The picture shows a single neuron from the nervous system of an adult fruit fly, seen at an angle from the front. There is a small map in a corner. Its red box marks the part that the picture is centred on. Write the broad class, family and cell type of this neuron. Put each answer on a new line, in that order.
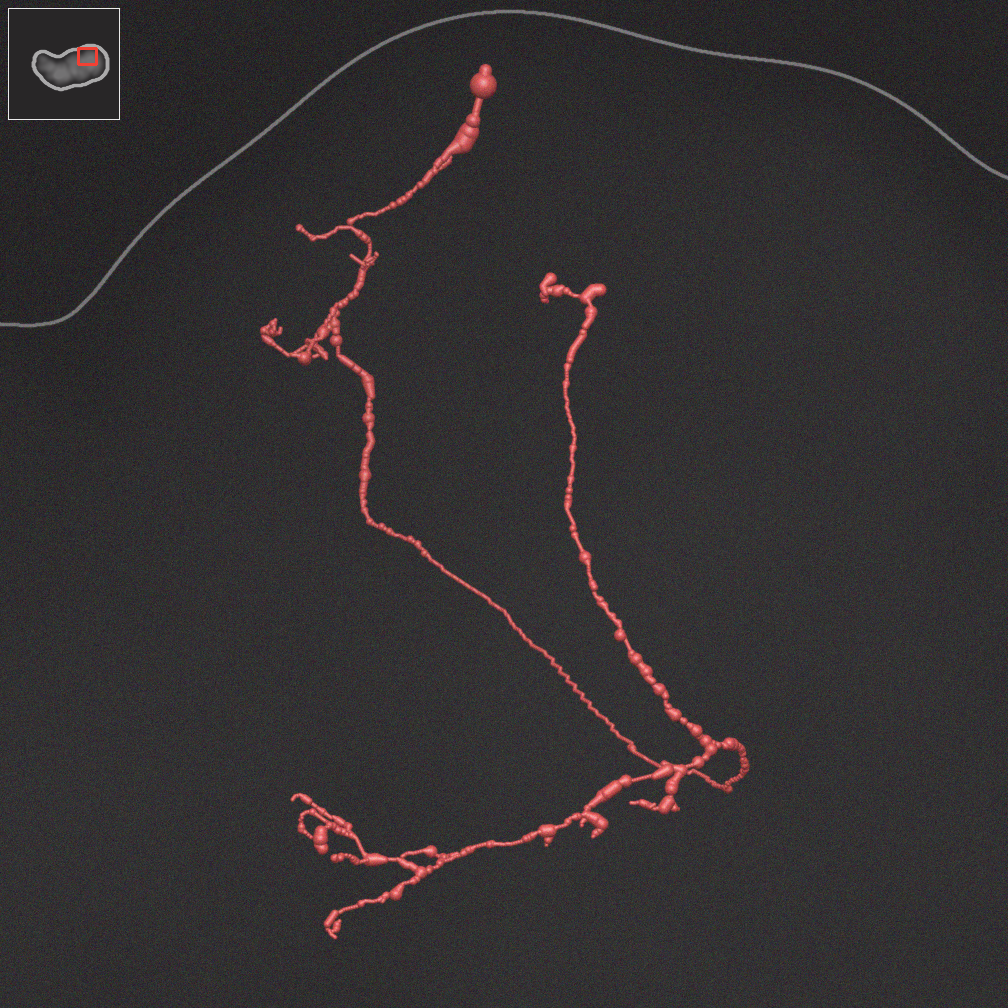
central-brain intrinsic neuron
class Kenyon Cell
KCa'b'-ap2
